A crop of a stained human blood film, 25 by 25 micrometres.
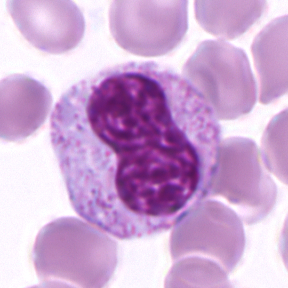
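Metamyelocyte, the cell in the middle of this stained blood smear: its two nuclear lobes run along a line from upper left to lower right, and the nucleus comes to about 13 by 8 micrometres. The chromatin is dark purple and clumped, with paler streaks between the clumps. Pale lilac cytoplasm rings the nucleus on every side, widest on the left, and fine pinkish-purple granules are scattered all through it.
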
